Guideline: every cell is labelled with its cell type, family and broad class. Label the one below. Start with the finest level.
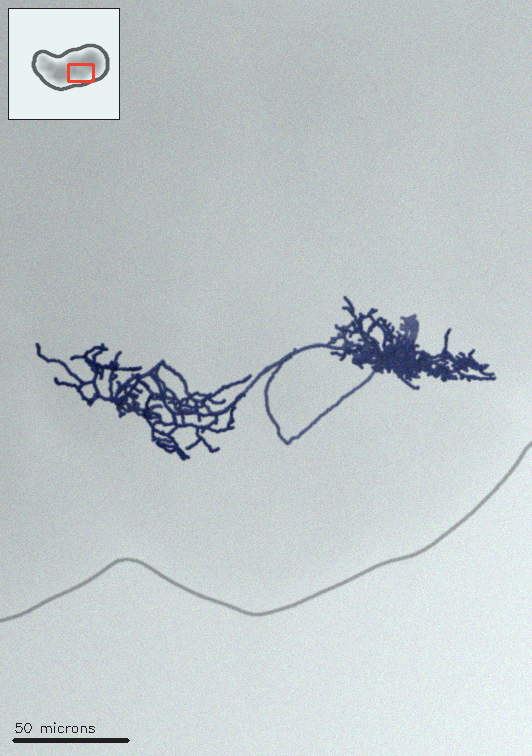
AMMC008; hemilineage LB3; central-brain intrinsic neuron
